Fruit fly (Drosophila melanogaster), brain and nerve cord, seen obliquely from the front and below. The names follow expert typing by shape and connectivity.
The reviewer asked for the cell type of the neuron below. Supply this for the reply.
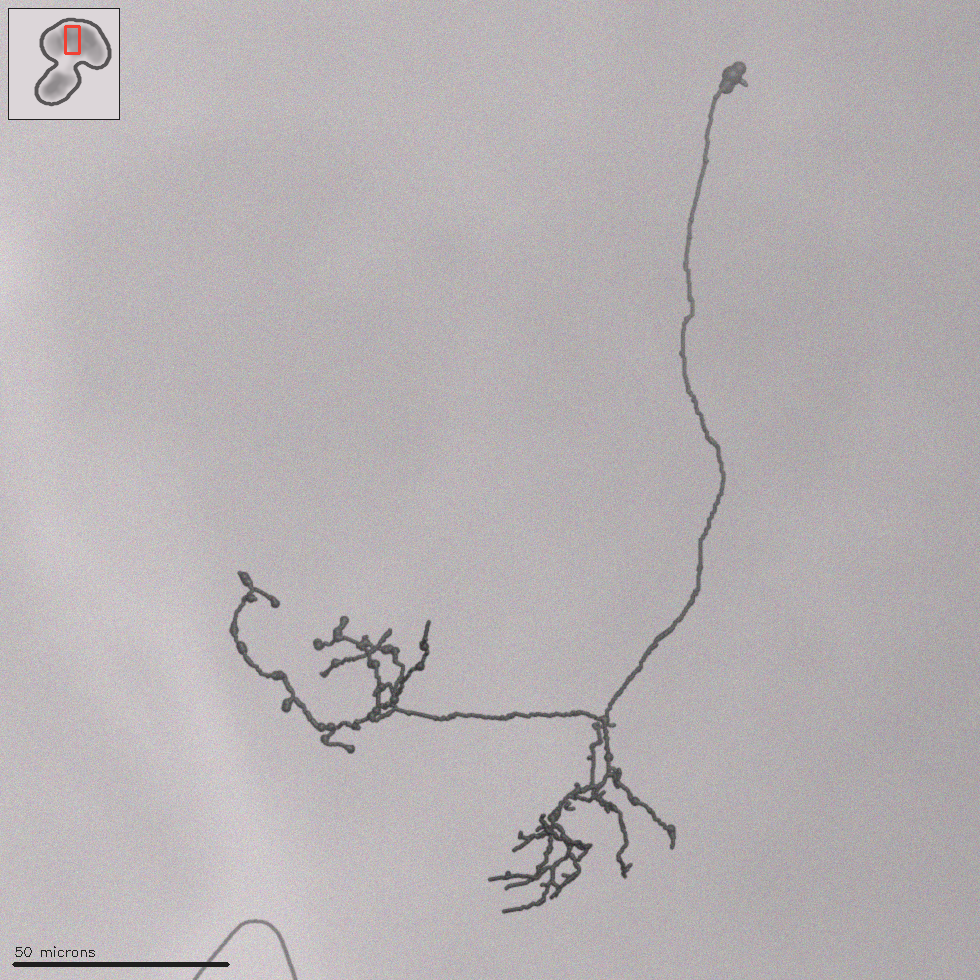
WED102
